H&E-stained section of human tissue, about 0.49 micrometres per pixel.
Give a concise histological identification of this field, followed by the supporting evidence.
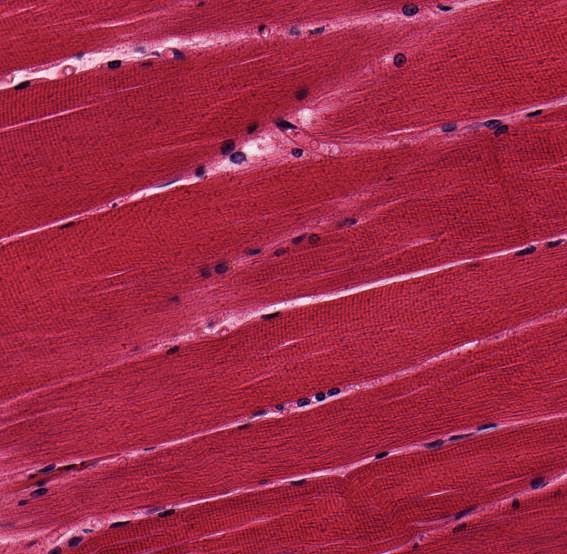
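This is skeletal muscle; first point, long parallel fibres run diagonally across the whole field, lower left to upper right, deep pink-red throughout. Next, striations: fine, crossing each fibre's width; then nuclei: flattened, at the fibre edges.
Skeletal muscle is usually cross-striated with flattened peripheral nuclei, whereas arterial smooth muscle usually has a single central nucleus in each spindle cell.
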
